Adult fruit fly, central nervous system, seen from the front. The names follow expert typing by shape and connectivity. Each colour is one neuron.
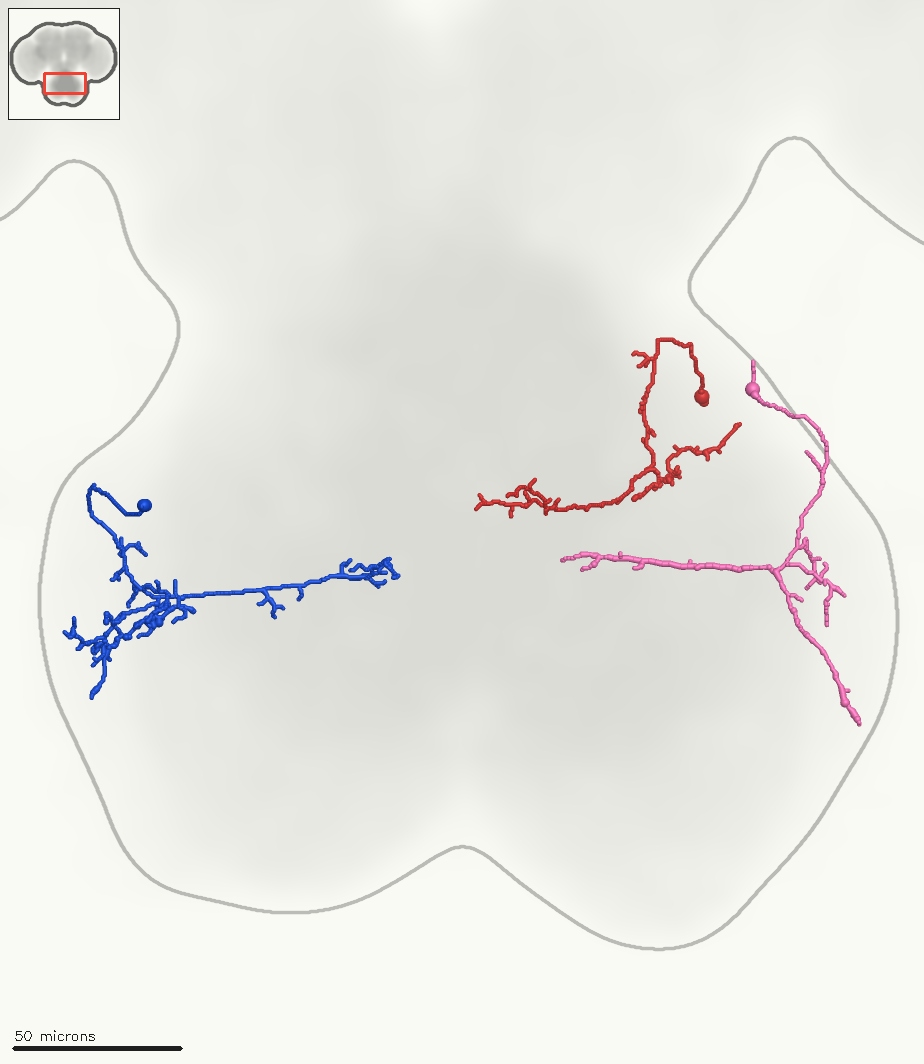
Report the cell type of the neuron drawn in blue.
IN19A117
